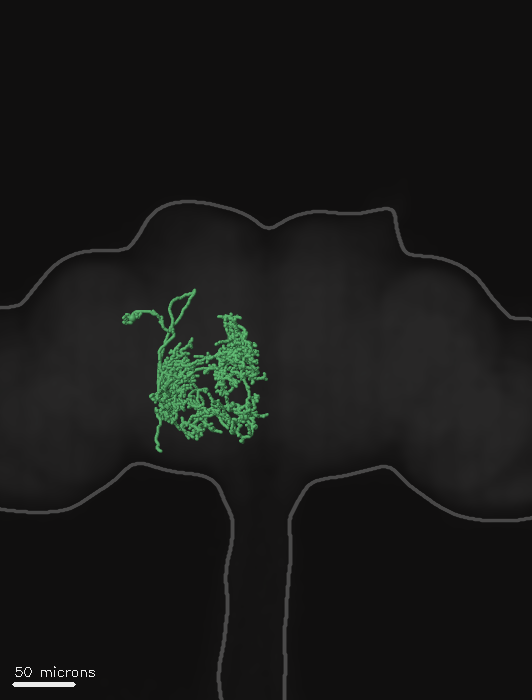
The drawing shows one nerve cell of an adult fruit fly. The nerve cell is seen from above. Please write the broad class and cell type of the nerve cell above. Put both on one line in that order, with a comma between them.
central-brain intrinsic neuron, GNG584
